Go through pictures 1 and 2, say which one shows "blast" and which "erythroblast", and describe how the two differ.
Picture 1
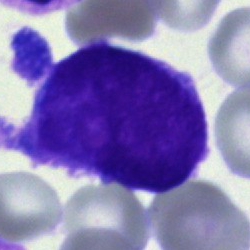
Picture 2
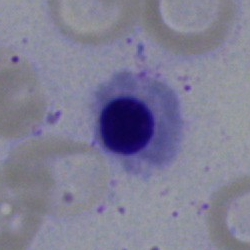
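In this pair, the blast is in picture 1 and the erythroblast in picture 2. The blast has a broadly rounded outline, wider than it is tall, fringed along its lower left margin by small irregular bleb-like projections. Its chromatin appears finely granular and evenly spread, without coarse clumps, and its cytoplasm shows no distinct granules. The erythroblast differs in its nucleus, where the chromatin is dense and evenly dark purple throughout and no nucleolus can be seen. Its cytoplasm is pale greyish blue with no granules, and its outline is irregular with hazy edges. Many small purple dots are scattered in the background around it.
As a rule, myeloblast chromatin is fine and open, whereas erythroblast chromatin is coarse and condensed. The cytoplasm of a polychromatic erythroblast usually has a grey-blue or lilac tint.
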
